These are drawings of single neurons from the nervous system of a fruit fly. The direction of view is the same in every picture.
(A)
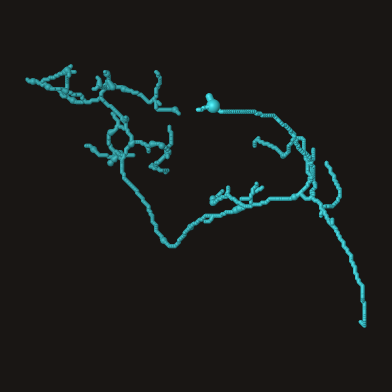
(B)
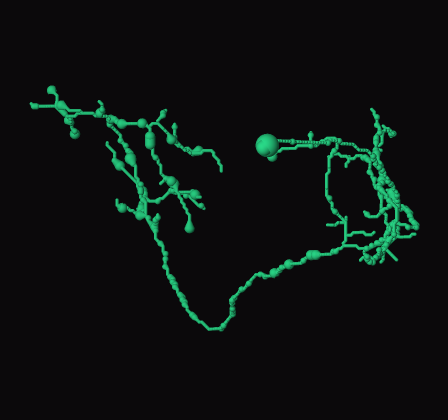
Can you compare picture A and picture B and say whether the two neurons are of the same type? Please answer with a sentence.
They are of the same cell type.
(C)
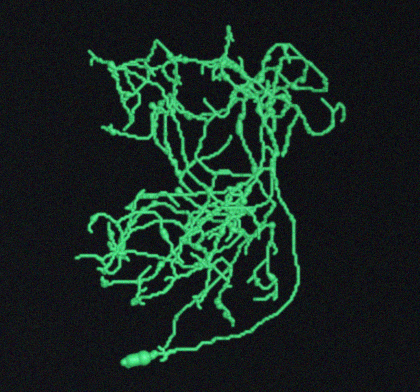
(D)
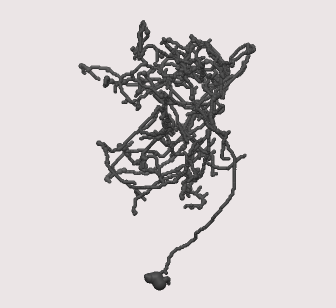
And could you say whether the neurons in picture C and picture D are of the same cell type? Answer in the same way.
They are of the same cell type.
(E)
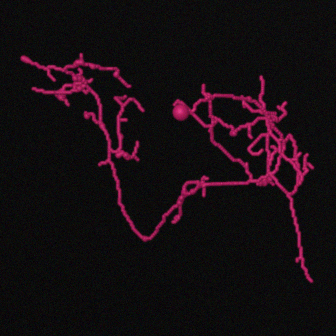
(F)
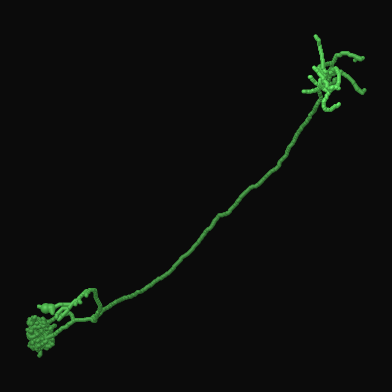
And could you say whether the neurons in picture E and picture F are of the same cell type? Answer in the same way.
They are of different cell types.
